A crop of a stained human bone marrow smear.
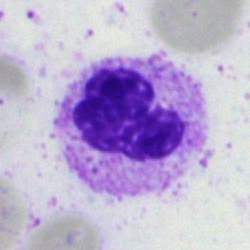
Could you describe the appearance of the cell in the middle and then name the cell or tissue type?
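Looking into the nucleus, I can't make out any nucleoli. The cytoplasm is plentiful and a pale pinkish-lilac, and fine pinkish-purple granules seem spread evenly all through it. I don't see a single vacuole in that cytoplasm either. So this is a segmented neutrophil.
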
